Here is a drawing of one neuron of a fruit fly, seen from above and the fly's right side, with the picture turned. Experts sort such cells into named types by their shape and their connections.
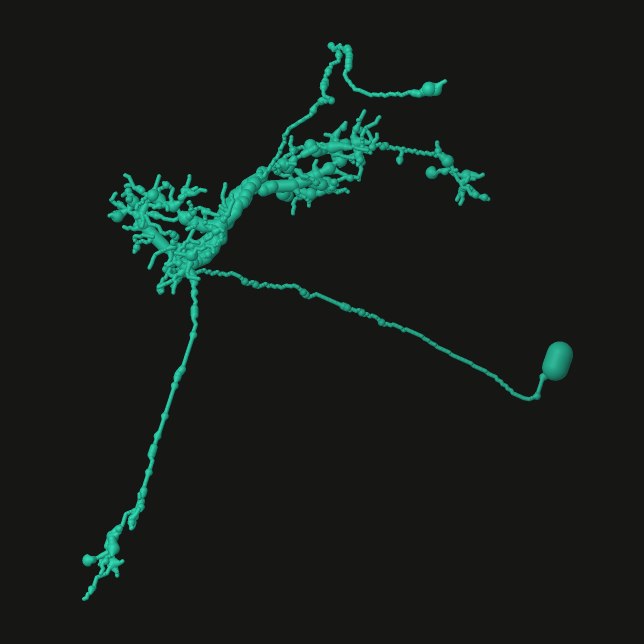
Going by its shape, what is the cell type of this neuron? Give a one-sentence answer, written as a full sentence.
The cell type carried by this neuron is TmY14.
